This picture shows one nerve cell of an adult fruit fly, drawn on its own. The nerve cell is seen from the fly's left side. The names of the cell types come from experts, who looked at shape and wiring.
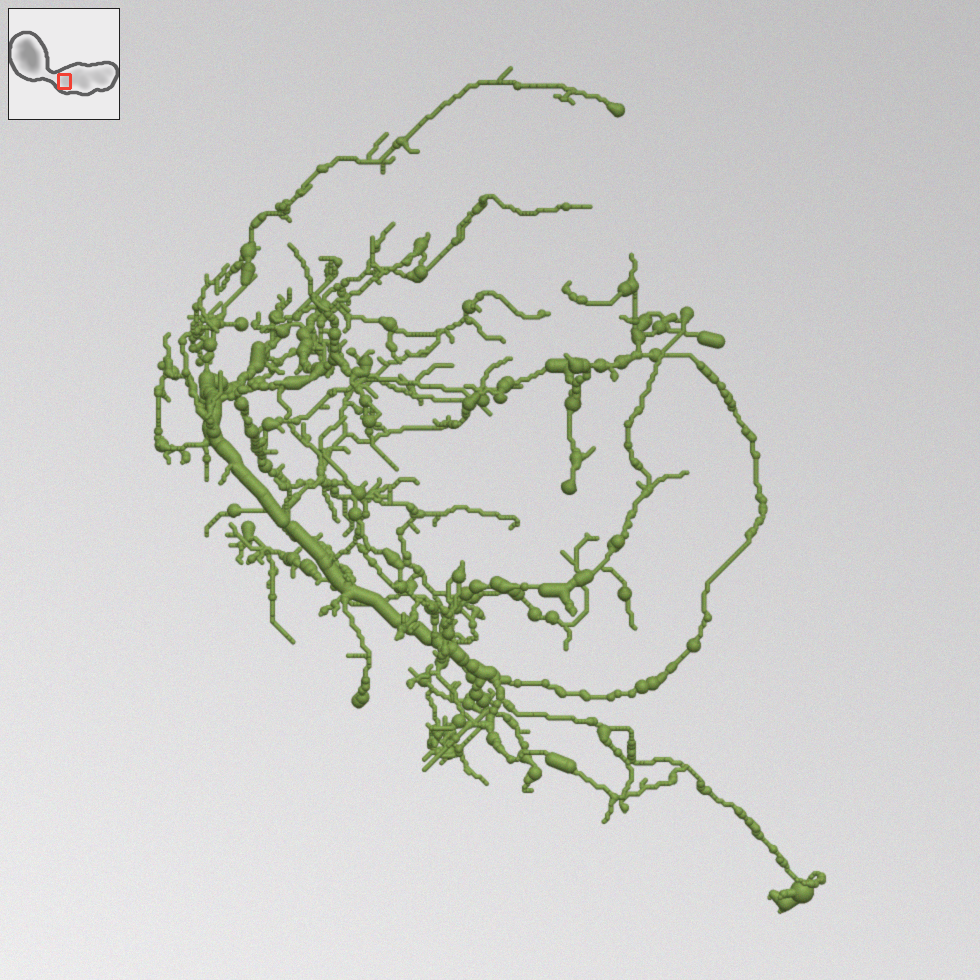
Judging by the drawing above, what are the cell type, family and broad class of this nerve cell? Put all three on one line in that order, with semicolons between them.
IN04B031; hemilineage 04B; nerve-cord intrinsic neuron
